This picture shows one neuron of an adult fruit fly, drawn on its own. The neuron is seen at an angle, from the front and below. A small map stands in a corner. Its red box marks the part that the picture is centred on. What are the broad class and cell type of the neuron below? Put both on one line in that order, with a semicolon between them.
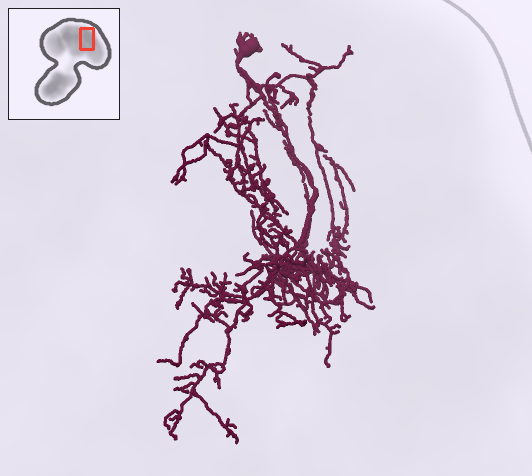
central-brain intrinsic neuron; PLP252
